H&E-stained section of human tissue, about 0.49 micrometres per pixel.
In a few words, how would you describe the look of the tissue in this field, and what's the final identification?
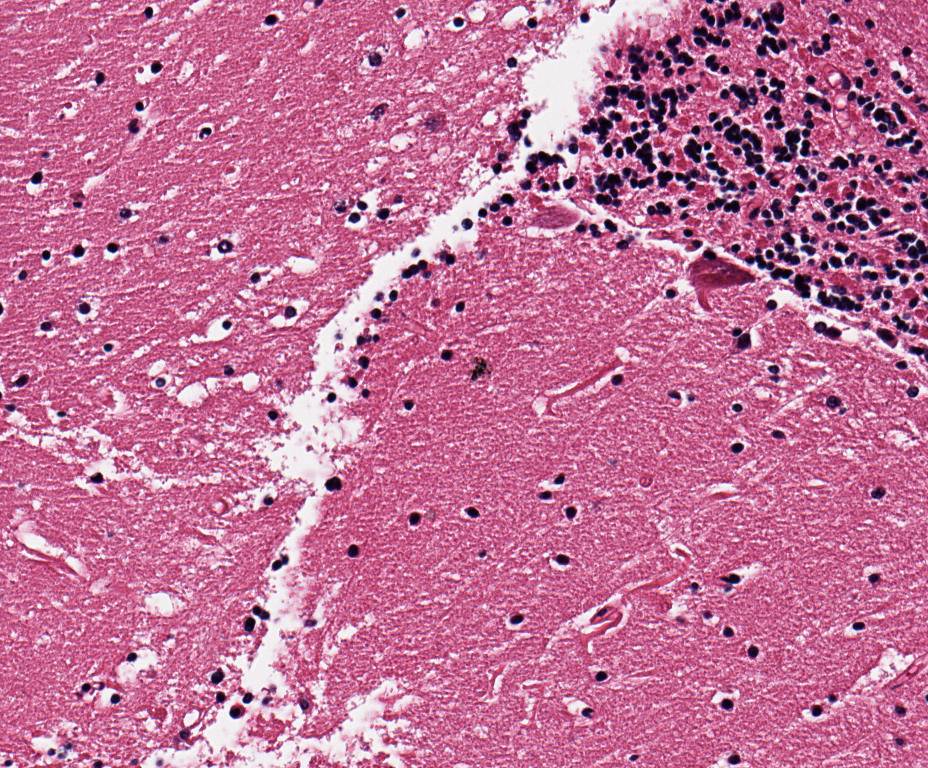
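Start at the upper right corner, where a dense crowd of small, round, dark nuclei sits. Most of the field is pink, finely fibrillary neuropil with sparse, scattered small round nuclei. Small dark nuclei line the white cleft's edges more closely than in the nearby neuropil. Pale elongated slits in the lower half are small thin-walled vessels. This is cerebellum.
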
